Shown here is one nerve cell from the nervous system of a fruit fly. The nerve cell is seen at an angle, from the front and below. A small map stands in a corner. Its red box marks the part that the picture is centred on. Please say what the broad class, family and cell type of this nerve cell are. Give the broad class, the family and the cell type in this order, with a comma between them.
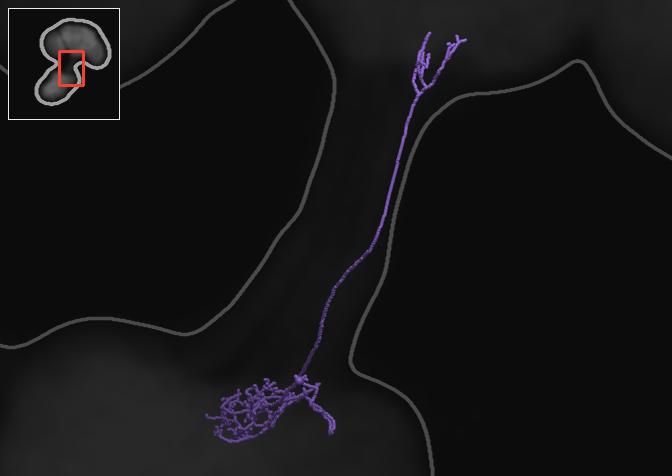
ascending neuron, hemilineage 16B, AN16B081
